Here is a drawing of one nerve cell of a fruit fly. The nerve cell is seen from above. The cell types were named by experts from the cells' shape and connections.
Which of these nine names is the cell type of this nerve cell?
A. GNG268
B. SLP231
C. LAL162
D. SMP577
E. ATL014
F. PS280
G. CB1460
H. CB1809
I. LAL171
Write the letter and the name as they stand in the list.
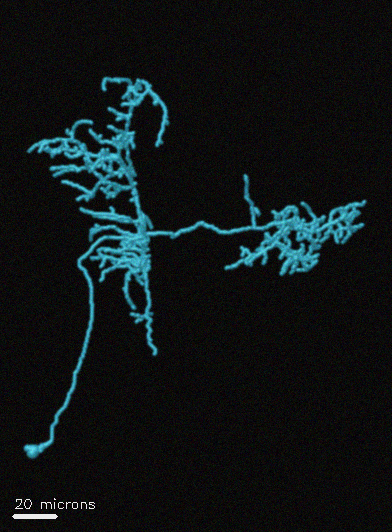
C. LAL162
